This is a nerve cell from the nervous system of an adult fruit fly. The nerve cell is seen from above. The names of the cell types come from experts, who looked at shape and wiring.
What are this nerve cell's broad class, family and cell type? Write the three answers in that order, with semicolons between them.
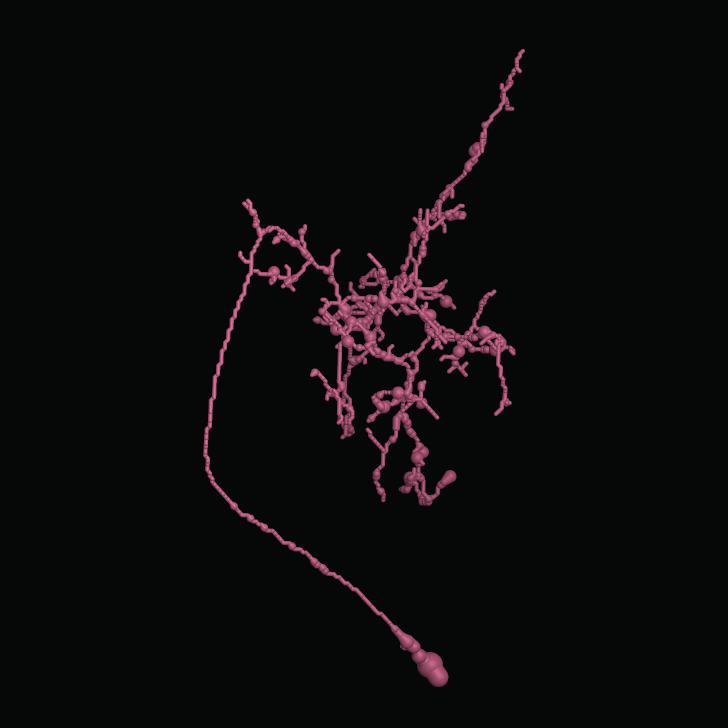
nerve-cord intrinsic neuron; hemilineage 21A; IN21A074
